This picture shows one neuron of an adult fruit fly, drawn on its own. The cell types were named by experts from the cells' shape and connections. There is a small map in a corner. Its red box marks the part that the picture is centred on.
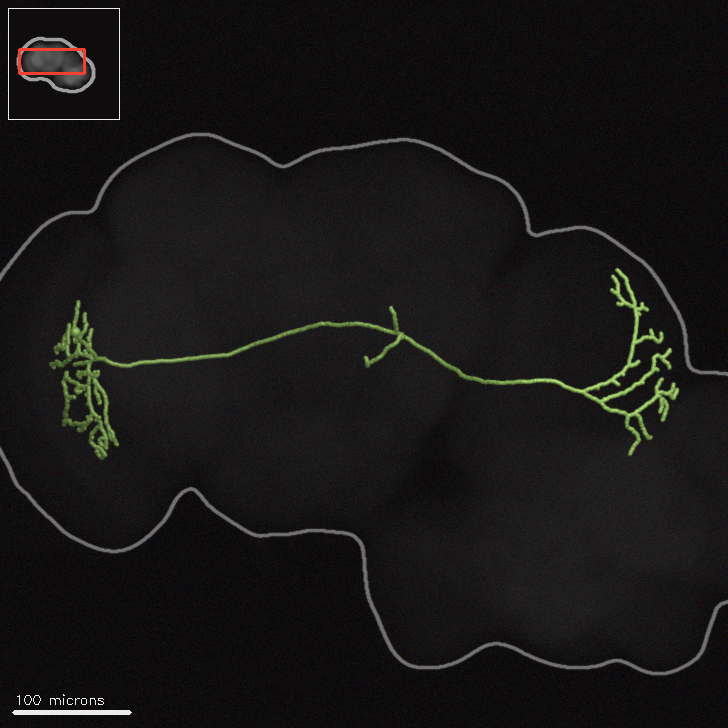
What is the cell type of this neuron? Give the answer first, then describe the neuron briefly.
It is of cell type MeVPMe9. It is a visual projection neuron. The cell body is on the left of the picture. From left to right in the picture it spans about 550 microns.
